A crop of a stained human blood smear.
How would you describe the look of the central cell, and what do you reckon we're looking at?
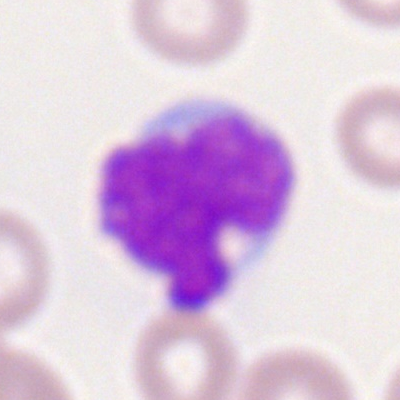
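Most of the cell is nucleus, with an irregular, knobby outline and a lobe bulging downward at the bottom. Scant pale blue cytoplasm shows mostly along the upper edge. A small round clear spot lies lower right, between nucleus and cell edge. This is a myeloblast.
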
